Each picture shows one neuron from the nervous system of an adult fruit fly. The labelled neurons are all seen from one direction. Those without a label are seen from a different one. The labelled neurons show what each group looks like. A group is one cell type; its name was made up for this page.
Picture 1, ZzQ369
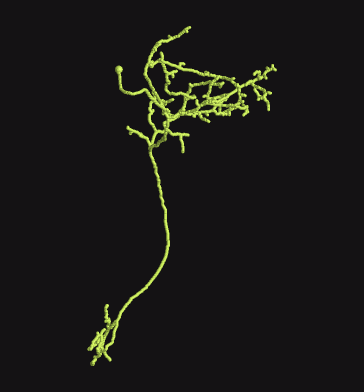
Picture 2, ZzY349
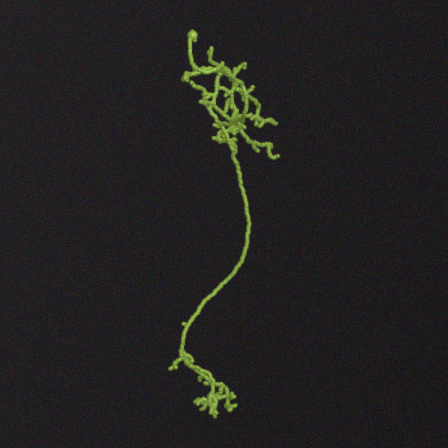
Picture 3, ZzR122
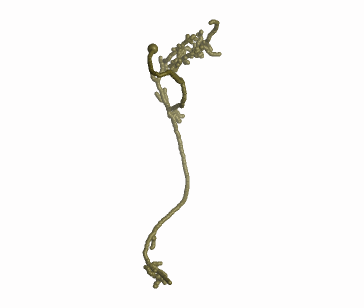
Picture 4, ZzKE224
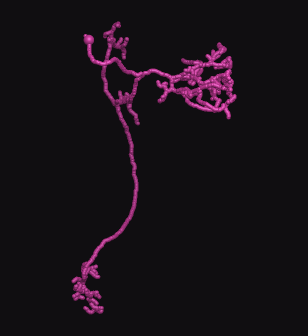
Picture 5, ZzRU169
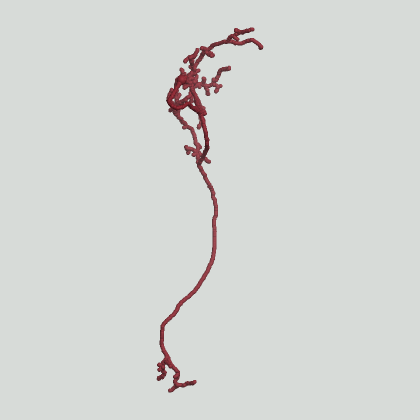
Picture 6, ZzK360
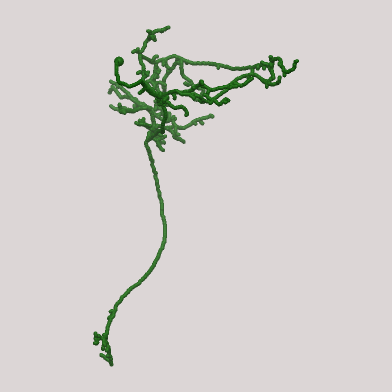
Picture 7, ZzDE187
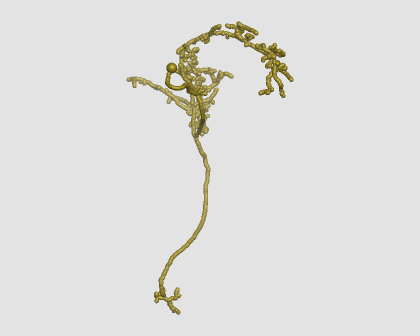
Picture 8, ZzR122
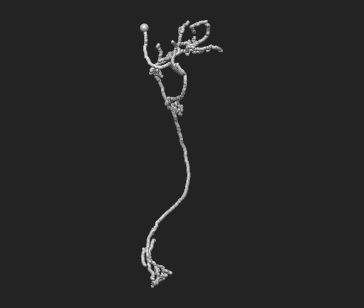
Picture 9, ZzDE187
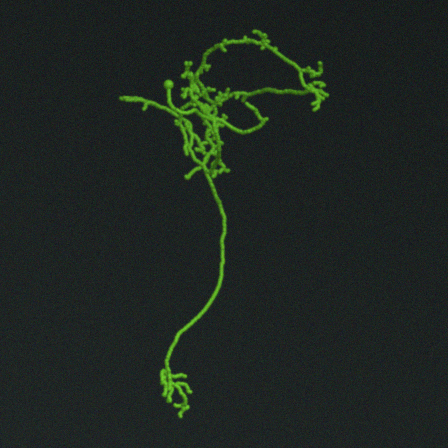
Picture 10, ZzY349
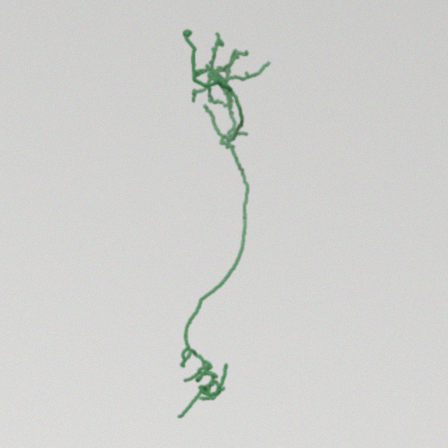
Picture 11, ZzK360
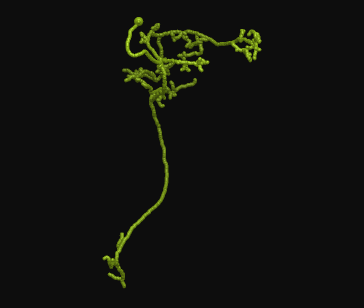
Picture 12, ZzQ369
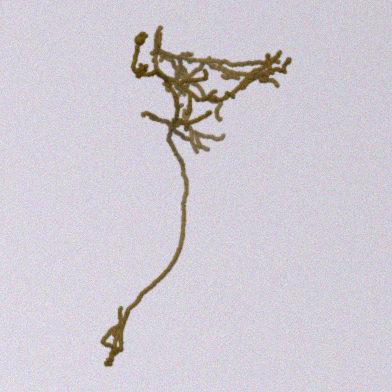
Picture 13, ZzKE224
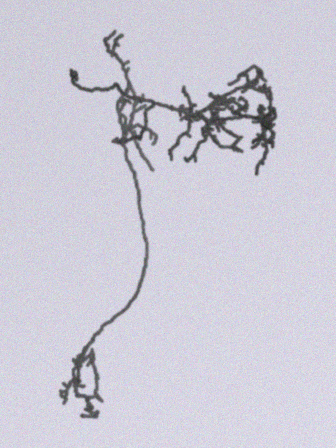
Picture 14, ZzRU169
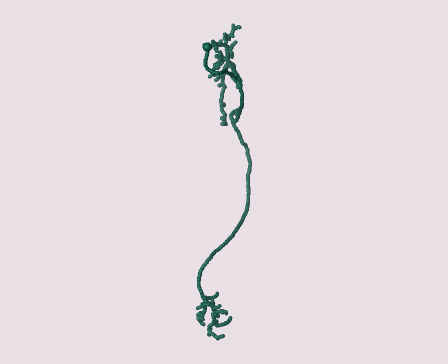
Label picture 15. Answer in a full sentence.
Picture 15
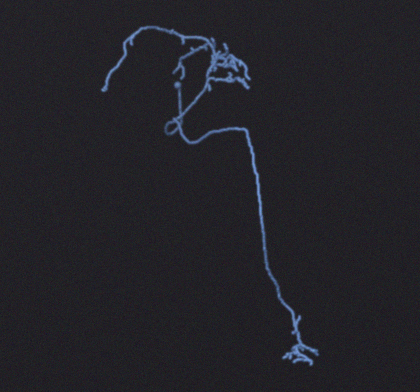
It belongs to ZzRU169.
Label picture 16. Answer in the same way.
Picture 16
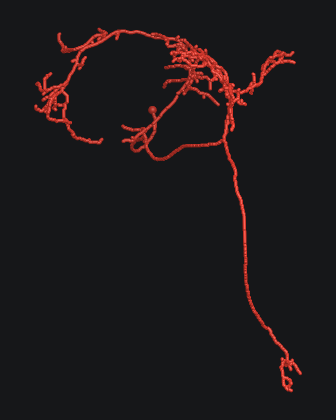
It belongs to ZzDE187.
